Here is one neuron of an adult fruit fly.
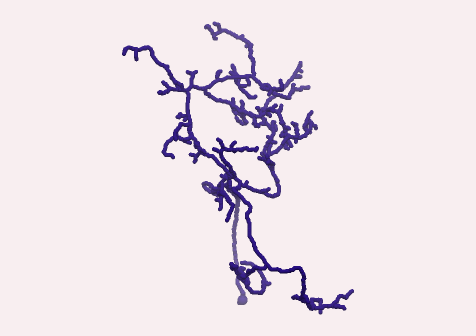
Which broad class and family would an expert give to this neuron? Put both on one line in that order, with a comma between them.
central-brain intrinsic neuron, hemilineage CLp1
